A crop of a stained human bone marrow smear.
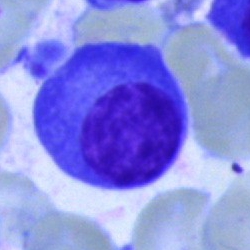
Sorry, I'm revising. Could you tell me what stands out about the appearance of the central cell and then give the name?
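Outline round to slightly oval, smooth. Chromatin coarse and clumped, with darker purple patches. No nucleoli visible. Cytoplasm abundant, deep blue. Plasma cell.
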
